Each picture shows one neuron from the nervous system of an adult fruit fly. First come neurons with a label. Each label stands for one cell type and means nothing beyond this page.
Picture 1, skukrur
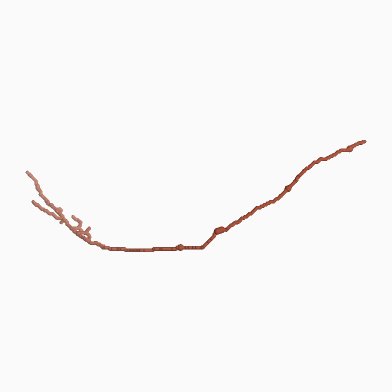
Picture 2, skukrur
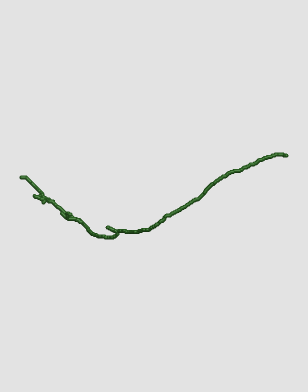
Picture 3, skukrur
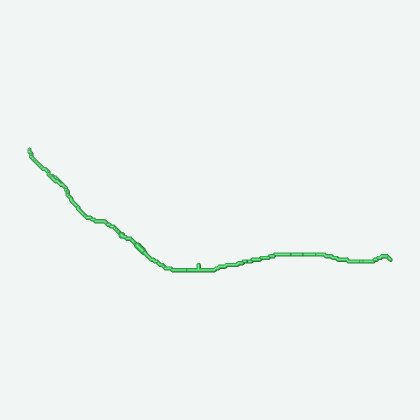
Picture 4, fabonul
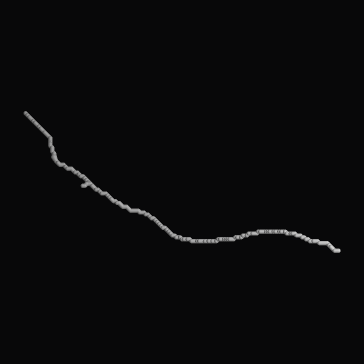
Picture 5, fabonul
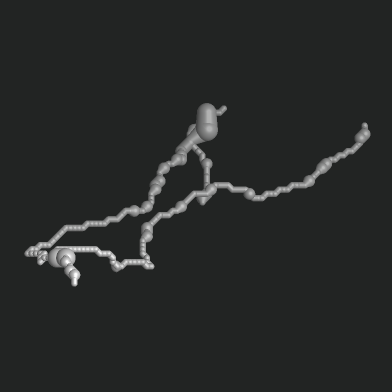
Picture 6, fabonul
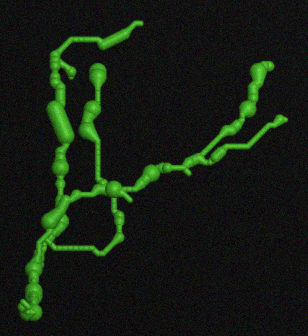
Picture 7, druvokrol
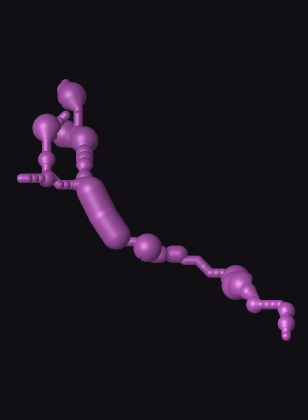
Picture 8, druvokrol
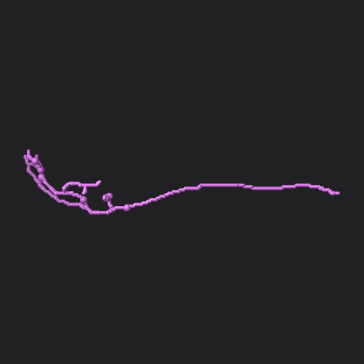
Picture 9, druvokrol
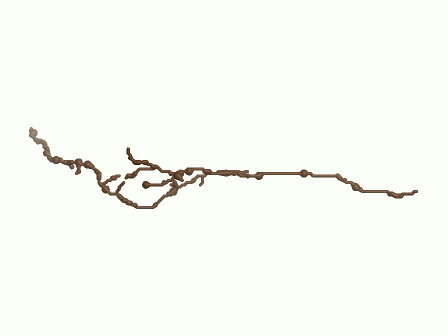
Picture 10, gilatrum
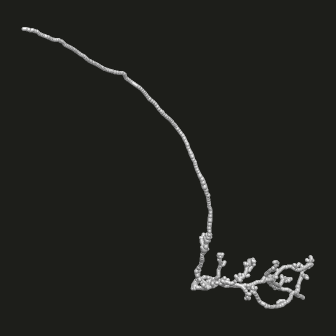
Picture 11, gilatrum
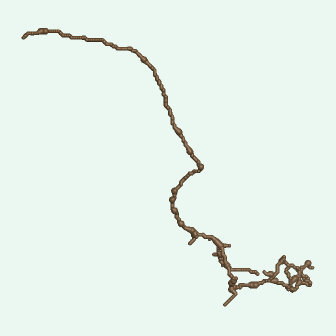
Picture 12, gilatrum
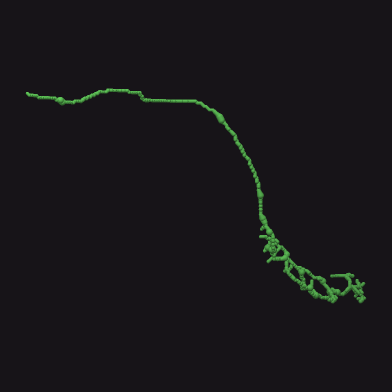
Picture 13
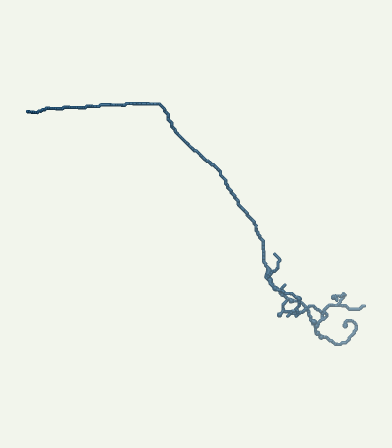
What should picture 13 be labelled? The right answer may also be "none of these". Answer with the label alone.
gilatrum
